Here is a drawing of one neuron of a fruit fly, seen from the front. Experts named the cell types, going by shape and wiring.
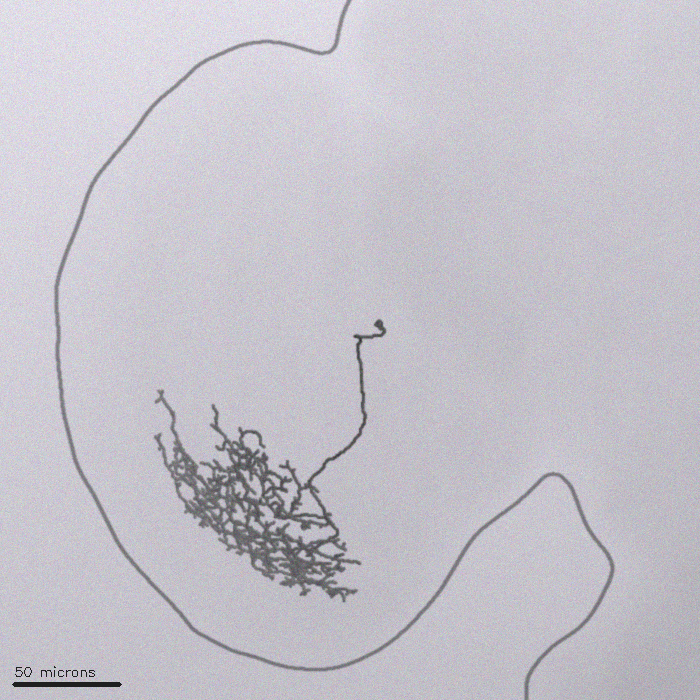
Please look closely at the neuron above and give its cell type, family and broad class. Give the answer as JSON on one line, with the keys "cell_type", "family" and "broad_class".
{"cell_type": "Cm19", "family": "Cm", "broad_class": "optic-lobe intrinsic neuron"}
